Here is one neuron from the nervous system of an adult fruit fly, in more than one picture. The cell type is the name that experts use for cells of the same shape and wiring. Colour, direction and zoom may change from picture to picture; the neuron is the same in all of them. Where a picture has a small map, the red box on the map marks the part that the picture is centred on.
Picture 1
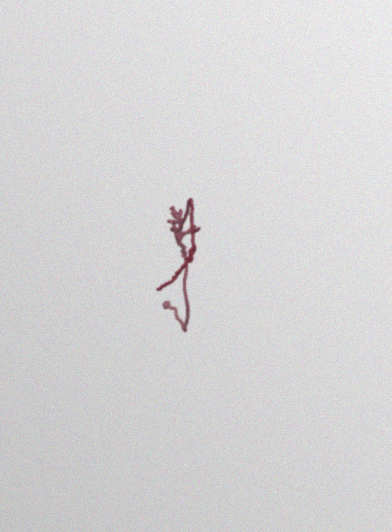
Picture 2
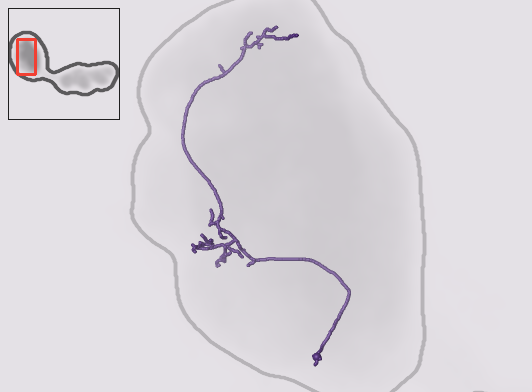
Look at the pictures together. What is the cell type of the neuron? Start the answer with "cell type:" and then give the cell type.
cell type: PRW025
